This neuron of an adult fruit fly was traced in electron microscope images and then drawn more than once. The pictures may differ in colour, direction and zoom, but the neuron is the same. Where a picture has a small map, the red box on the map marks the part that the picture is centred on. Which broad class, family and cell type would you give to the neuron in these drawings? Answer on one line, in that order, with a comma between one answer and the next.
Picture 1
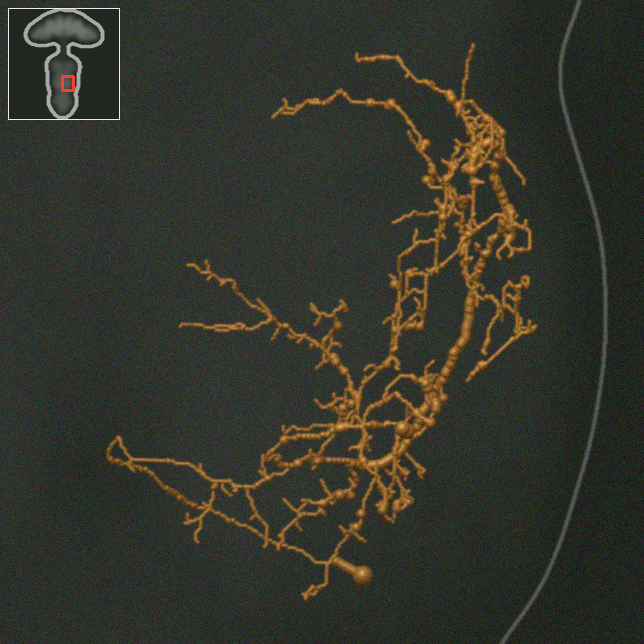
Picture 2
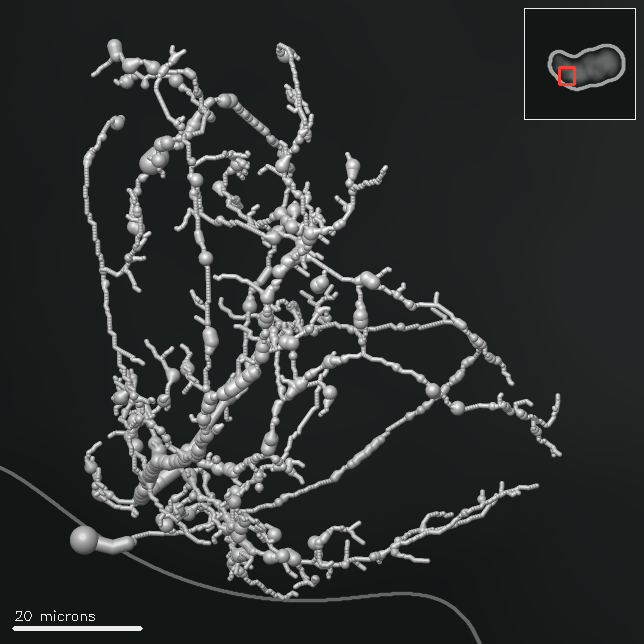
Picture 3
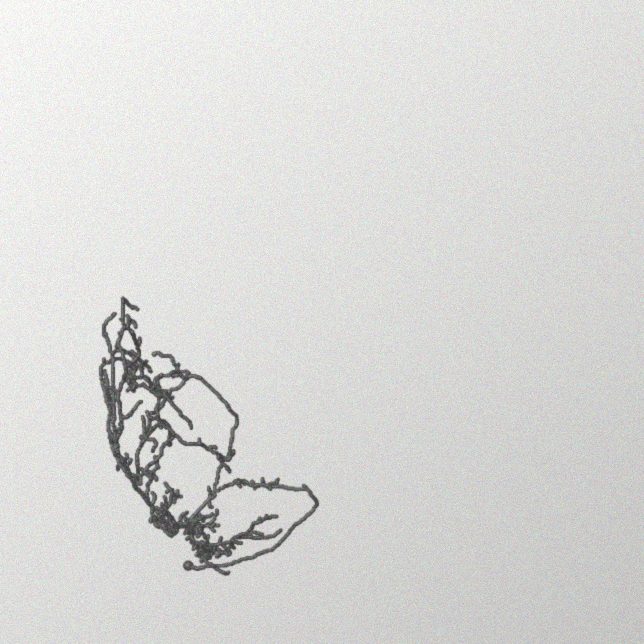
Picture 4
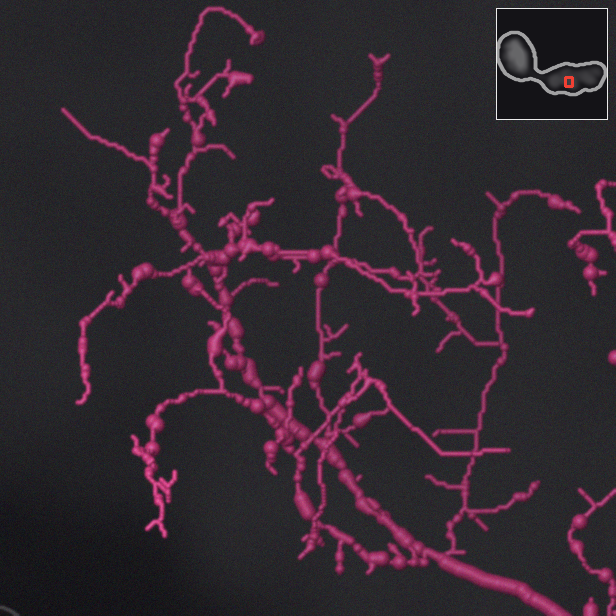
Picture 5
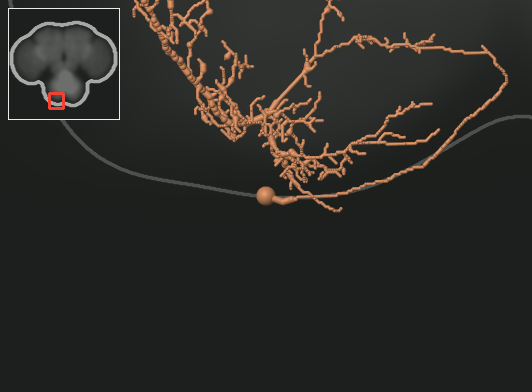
nerve-cord intrinsic neuron, hemilineage 04B, IN04B037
